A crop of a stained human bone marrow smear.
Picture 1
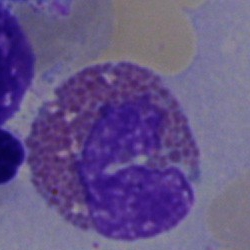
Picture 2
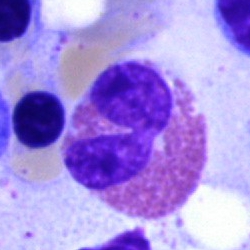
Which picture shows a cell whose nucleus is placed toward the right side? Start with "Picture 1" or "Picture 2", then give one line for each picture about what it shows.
Picture 1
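Picture 1: The nucleus lies off-centre, toward the lower right of the cell.
Picture 2: Most of the cytoplasm lies to the right of the nucleus.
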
